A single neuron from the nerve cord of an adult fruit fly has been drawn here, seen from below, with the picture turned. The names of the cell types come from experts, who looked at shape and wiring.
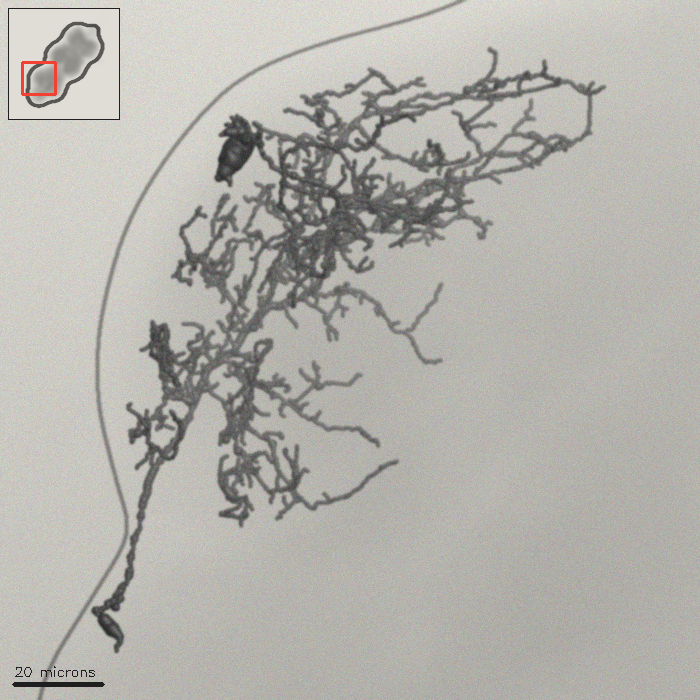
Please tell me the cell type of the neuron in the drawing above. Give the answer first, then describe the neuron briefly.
Its cell type is MNhl29. It is a motor neuron of the nerve cord. From top to bottom in the picture it spans about 140 microns. The picture shows more than a hundred branch ends.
